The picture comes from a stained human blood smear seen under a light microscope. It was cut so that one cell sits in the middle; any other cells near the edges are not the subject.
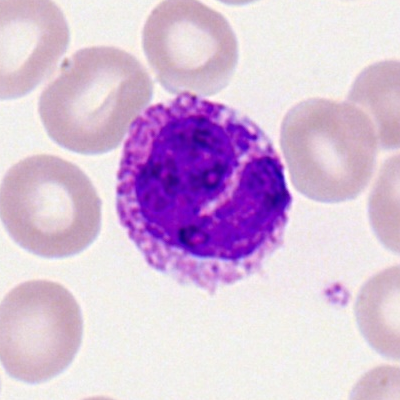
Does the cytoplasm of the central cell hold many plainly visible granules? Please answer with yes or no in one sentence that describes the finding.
Yes, many granules are seen in the cytoplasm of this cell.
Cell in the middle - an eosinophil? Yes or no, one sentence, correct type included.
No, not an eosinophil here; the centered cell is a basophil.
